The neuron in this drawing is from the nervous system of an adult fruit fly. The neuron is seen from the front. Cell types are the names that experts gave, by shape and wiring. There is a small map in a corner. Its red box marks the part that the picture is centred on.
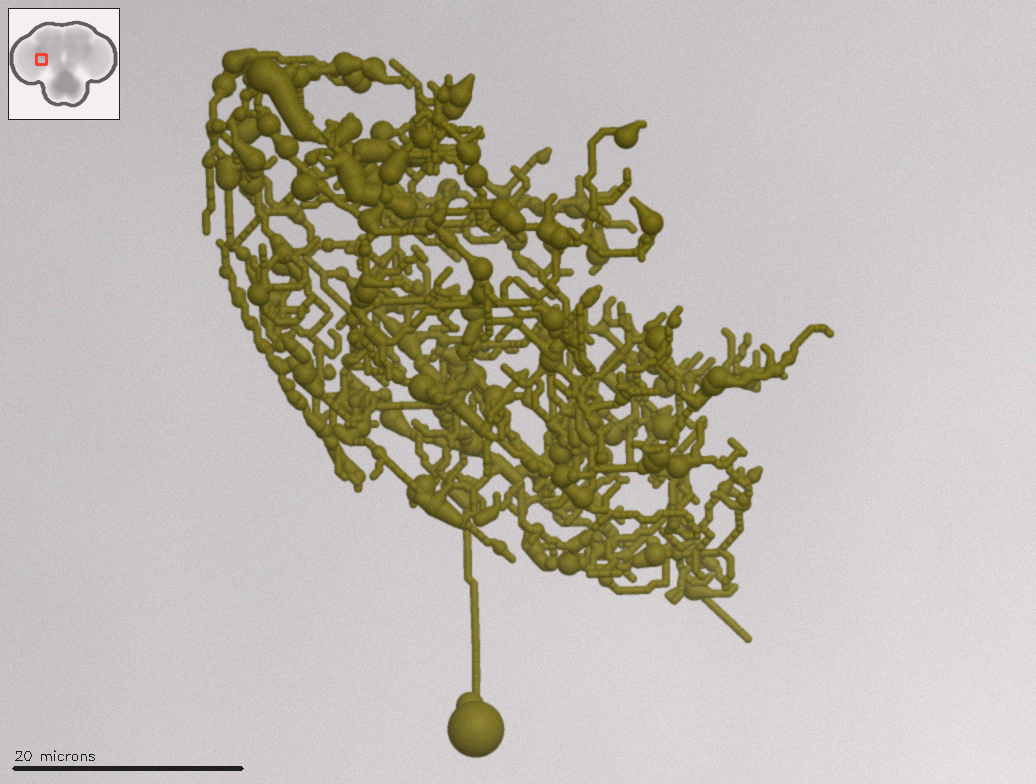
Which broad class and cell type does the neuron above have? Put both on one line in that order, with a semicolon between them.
central-brain intrinsic neuron; AVLP353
